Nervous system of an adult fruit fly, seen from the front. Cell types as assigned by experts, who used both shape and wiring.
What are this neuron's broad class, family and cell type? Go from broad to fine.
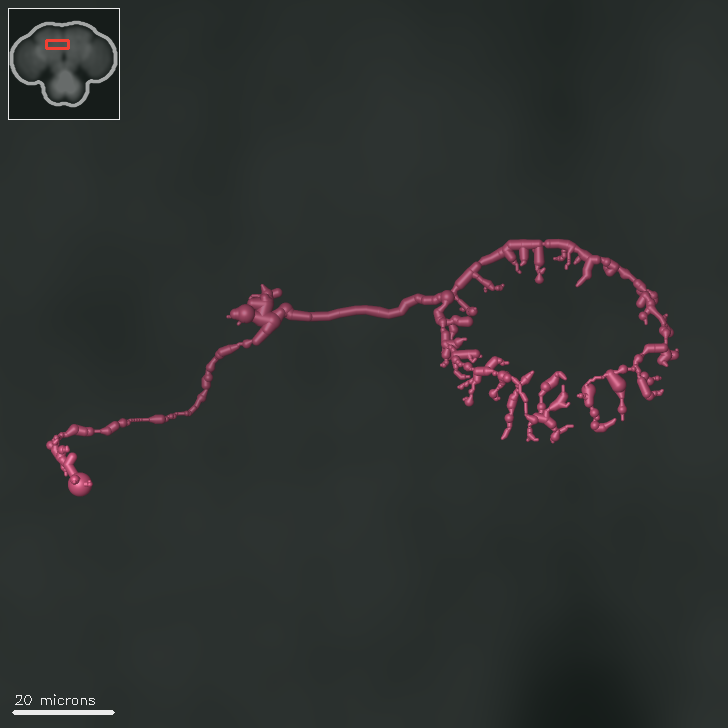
central-brain intrinsic neuron; hemilineage EBa1; ER5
